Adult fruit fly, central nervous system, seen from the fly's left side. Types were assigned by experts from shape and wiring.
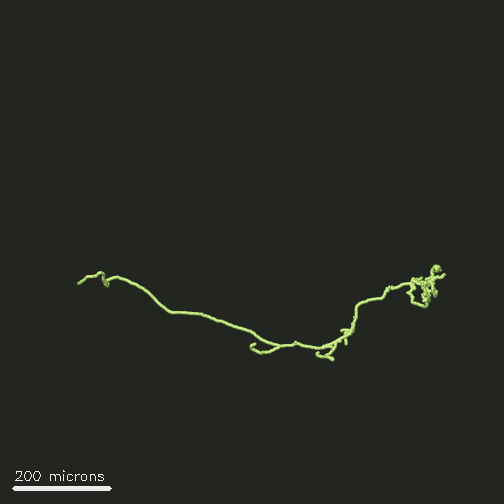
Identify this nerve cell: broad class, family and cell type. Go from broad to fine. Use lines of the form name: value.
broad class: ascending neuron
family: hemilineage 09A
cell type: AN09A005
